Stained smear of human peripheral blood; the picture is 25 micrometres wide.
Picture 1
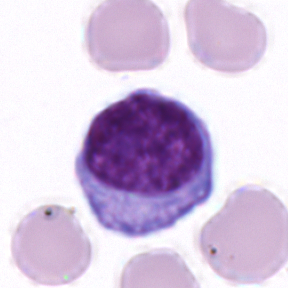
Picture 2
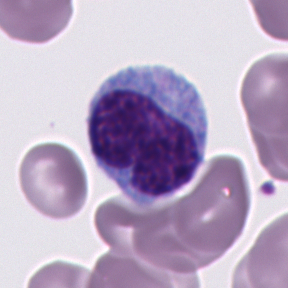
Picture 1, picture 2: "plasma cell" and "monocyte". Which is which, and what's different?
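Identification: plasma cell in picture 1, monocyte in picture 2. Outline: the plasma cell's is smooth, without projections or blebs, and the monocyte's is roundish with a smooth edge. Size: the plasma cell is about 13 micrometres across. Nuclear shape: the plasma cell has a single rounded mass, about 11 by 9 micrometres, with no lobes or deep indentation, while the monocyte's nucleus has a notch in its lower edge that makes it bean-shaped.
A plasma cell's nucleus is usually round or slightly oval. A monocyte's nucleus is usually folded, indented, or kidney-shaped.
Nuclear position and share: in the plasma cell the nucleus lies toward the top of the cell and fills about 60% of its area.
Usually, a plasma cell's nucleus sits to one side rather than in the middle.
Chromatin: dark purple and coarsely clumped in both cells, with paler patches between the clumps in the plasma cell.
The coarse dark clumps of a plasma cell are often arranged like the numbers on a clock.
Nucleoli: none are visible in the monocyte.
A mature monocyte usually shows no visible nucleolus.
Cytoplasm: the plasma cell's has a fine, faint speckled texture without coarse coloured granules and shows no vacuoles, while the monocyte's is pale greyish blue and holds fine, dust-like purplish granules.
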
